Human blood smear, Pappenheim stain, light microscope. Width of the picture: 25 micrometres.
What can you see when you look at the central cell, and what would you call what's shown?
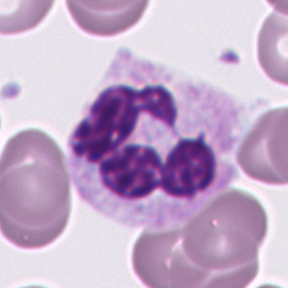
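Quick look: the outline's irregular, flattened along the upper edge. Chromatin's dark purple and coarsely clumped. There's plenty of pale pinkish-lilac cytoplasm, with fine, faint lilac granules spread evenly through it. That's a segmented neutrophil.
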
